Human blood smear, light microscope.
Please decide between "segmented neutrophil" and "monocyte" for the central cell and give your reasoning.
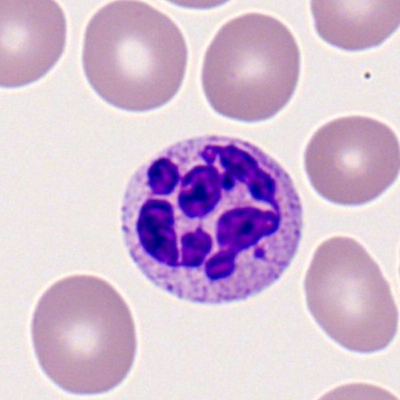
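This is a segmented neutrophil. Its nucleus, with dense, dark purple, coarsely clumped chromatin, is split into at least five separate lobes.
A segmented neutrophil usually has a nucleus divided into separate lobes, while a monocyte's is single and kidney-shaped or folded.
The abundant cytoplasm around the lobes is pale pinkish-lilac with many fine lilac granules.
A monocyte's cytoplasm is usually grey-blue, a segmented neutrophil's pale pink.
The separate lobes decide the matter, and the pinkish cytoplasm agrees.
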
